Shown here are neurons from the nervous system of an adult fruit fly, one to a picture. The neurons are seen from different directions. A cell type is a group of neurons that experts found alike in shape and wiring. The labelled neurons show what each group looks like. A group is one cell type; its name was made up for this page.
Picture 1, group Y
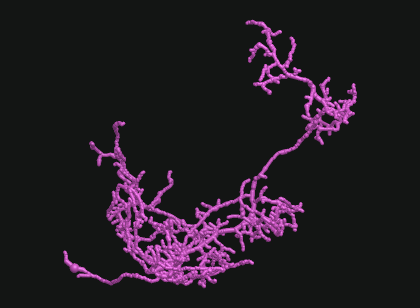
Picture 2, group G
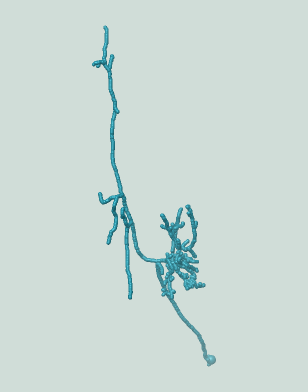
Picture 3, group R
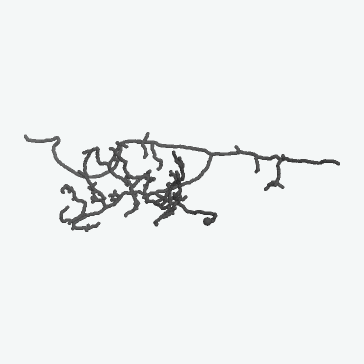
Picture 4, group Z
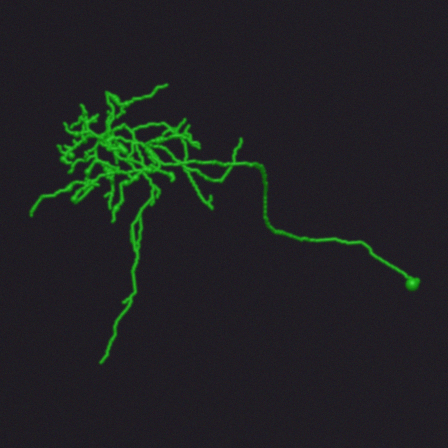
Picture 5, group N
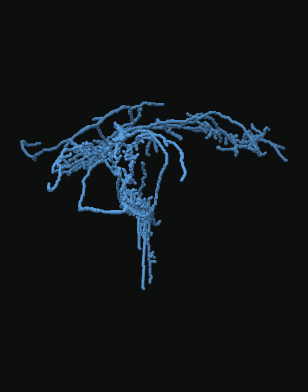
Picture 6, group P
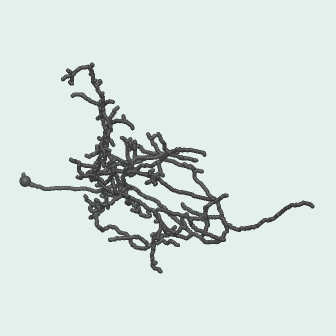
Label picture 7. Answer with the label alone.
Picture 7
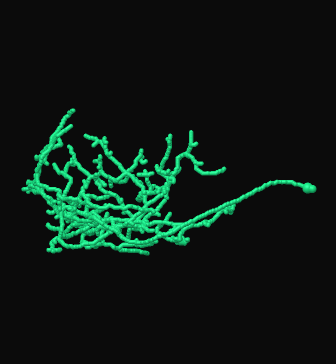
group P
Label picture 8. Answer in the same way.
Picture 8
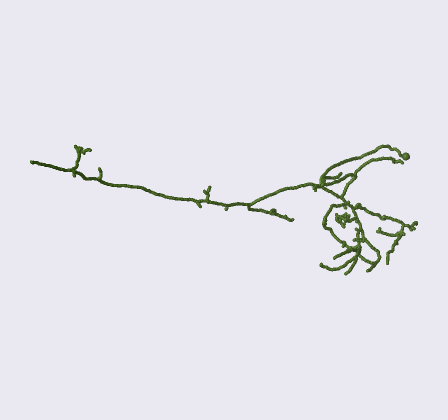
group R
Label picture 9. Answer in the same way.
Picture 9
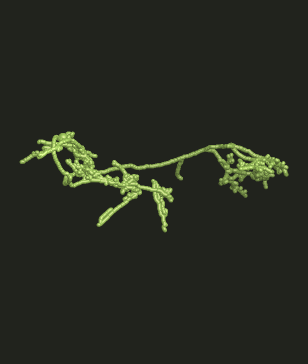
group N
